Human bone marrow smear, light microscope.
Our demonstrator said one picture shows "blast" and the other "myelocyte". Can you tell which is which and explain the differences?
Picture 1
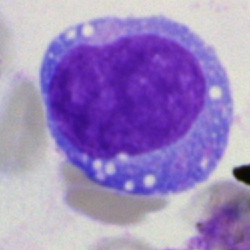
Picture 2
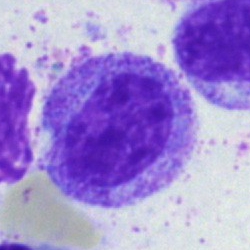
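The blast is in picture 1, the myelocyte in picture 2. Point one, the cytoplasm: blue in picture 1, bluish-violet in picture 2.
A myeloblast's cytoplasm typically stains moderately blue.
Point two, its spread: in picture 1 the nucleus sits toward the upper left, leaving a wider rim of cytoplasm at the lower right, while in picture 2 a moderate rim surrounds the nucleus on all sides. Picture 2 also has a paler band of cytoplasm along the left side of the nucleus. Point three, vacuoles: several small clear round ones lie in the blast's cytoplasm, most along the lower edge; the myelocyte shows none. Point four, chromatin: in picture 1 it is fairly fine, without dense dark clumps.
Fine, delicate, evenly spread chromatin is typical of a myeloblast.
Point five, outline: the blast is roughly round and smooth. Around the edges, a purple-stained fragment of another cell lies in the lower right corner of picture 1, and parts of other purple-stained cells appear at the left and upper right edges of picture 2, with a pale grey, roughly triangular blank area at its lower left.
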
